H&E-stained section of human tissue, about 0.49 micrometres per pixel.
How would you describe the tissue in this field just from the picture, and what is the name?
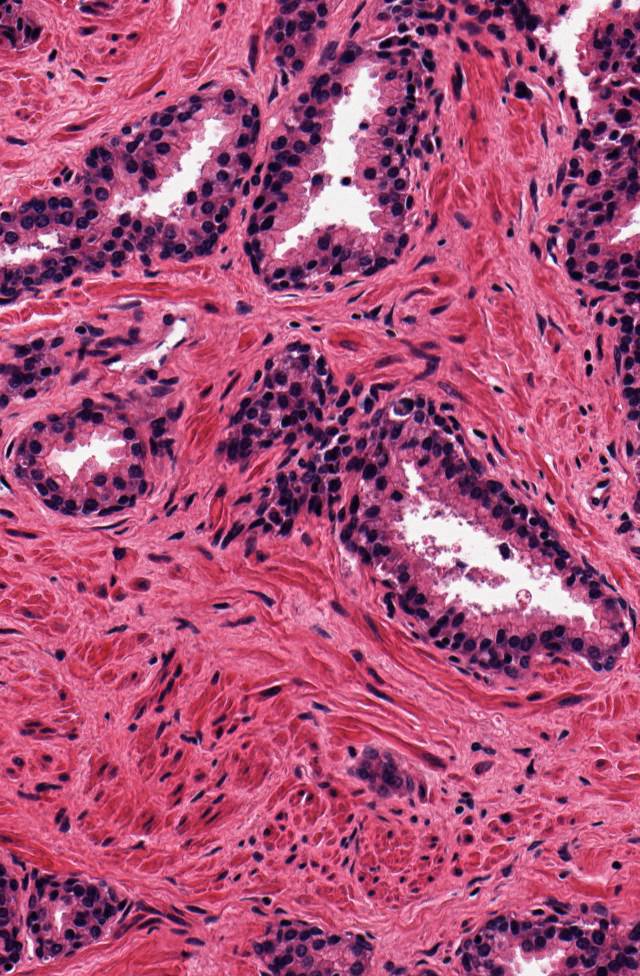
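Scattered glandular units are separated by broad bands of dense pink stroma, dominant in the lower half. Their epithelium is several nuclei deep: dark nuclei crowded basally, paler pink cytoplasm toward the lumen. Stromal smooth muscle cells have elongated, blunt-ended nuclei running in several directions. Tissue: prostate.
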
